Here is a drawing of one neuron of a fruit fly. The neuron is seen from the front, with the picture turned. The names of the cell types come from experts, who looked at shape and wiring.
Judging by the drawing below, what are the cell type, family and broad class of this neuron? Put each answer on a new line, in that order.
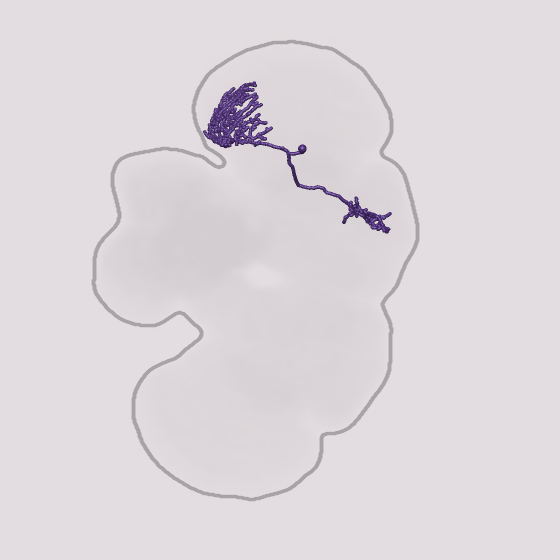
MeVP40
MeVP
visual projection neuron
